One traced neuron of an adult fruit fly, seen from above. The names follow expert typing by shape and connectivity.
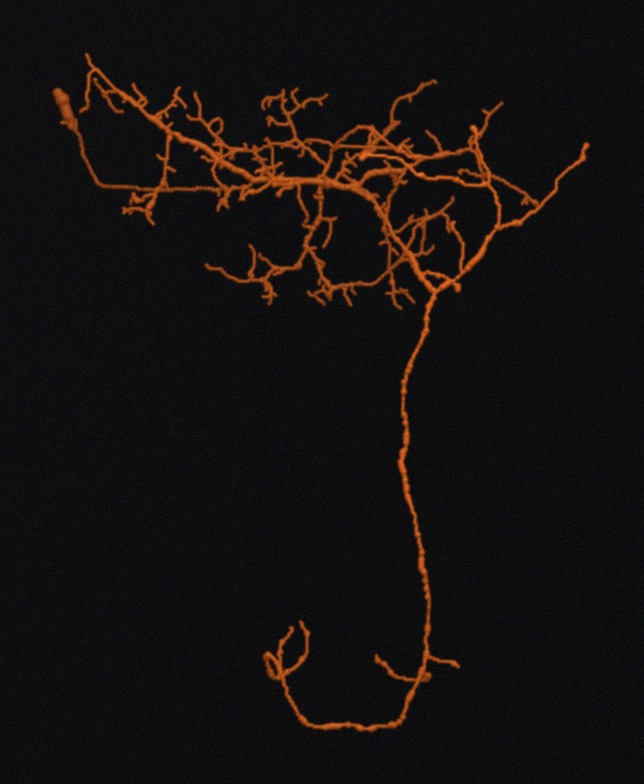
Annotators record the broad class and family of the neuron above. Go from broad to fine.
nerve-cord intrinsic neuron; hemilineage 08B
